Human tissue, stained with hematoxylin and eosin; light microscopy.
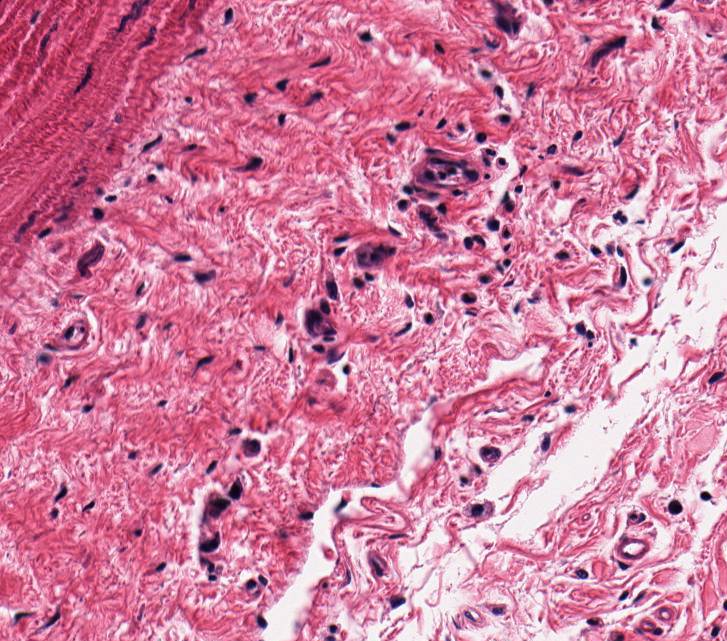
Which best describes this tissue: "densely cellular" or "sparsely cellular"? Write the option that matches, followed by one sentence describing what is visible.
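Sparsely cellular. Small dark nuclei, mostly spindle or oval, are scattered sparsely through the collagen.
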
